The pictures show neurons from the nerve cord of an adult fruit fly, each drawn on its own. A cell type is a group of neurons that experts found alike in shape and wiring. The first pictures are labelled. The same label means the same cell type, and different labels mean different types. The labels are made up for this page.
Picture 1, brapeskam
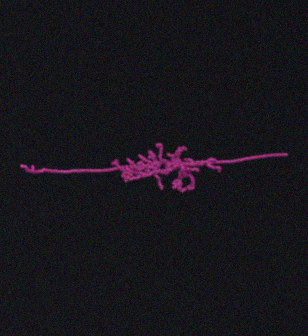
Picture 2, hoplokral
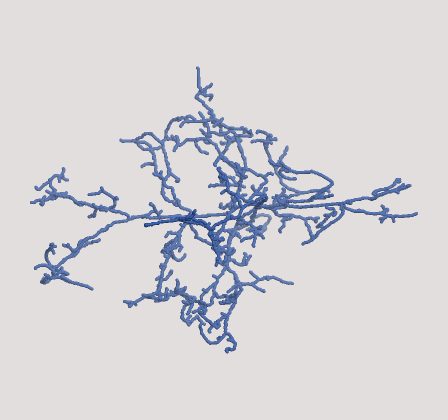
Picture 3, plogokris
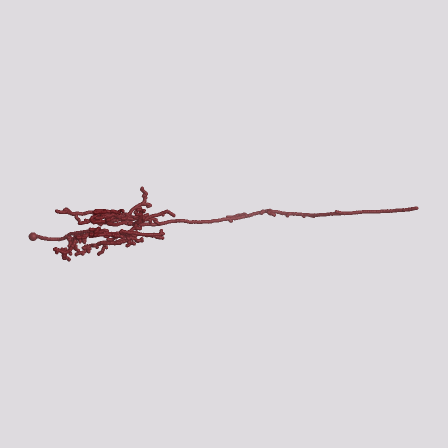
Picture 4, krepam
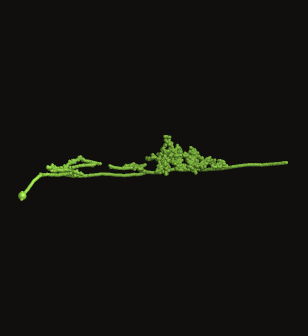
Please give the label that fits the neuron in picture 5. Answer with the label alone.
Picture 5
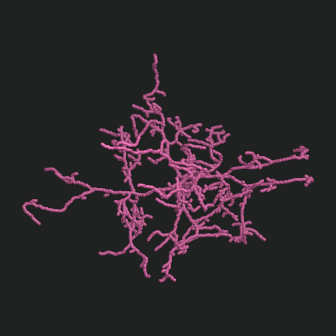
hoplokral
